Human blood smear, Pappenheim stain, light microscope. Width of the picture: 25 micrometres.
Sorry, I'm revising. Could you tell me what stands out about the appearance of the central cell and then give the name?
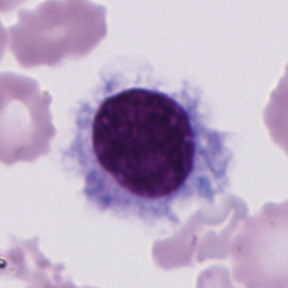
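Around the central cell the border is ragged, with fine hair-like projections on all sides. The nucleus is round to slightly oval and shows no indentation. The cytoplasm stains pale blue and has no distinct pink or purple granules. The cell is a hairy cell.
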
